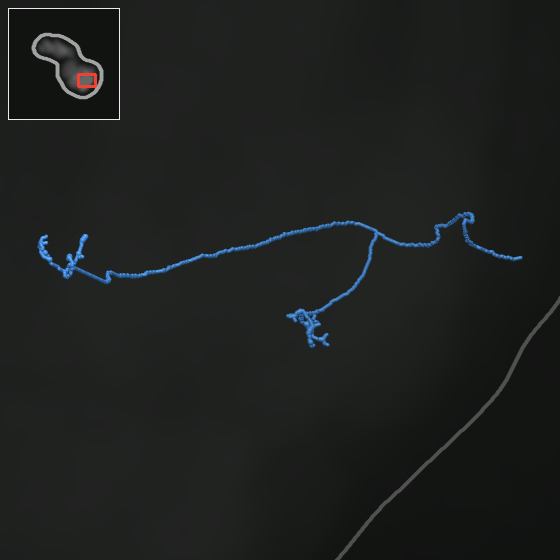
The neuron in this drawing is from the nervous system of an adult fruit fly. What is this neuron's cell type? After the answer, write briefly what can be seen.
It is of cell type ORN_DL1. It is a sensory neuron entering the brain. No cell body is drawn. As drawn here it is more than twice as wide as it is tall.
